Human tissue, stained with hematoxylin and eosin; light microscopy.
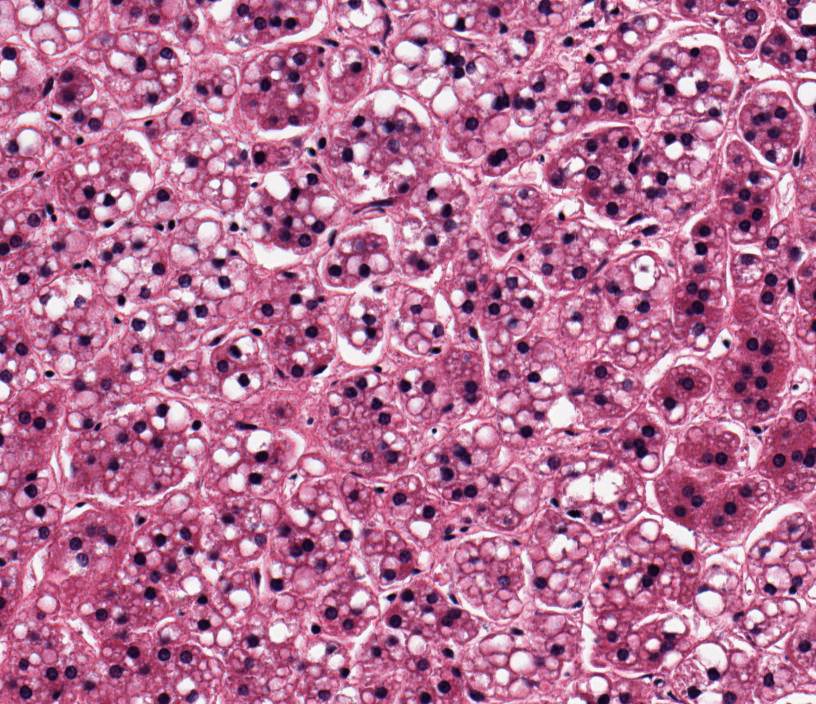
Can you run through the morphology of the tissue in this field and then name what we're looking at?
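Most cells hold abundant cytoplasm packed with round clear vacuoles of varying size. Small, round, dark, fairly uniform nuclei sit among the vacuoles, not flattened against the cell edge. Thin partitions between nests carry scattered flattened, elongated dark nuclei. The tissue is adrenal gland.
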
